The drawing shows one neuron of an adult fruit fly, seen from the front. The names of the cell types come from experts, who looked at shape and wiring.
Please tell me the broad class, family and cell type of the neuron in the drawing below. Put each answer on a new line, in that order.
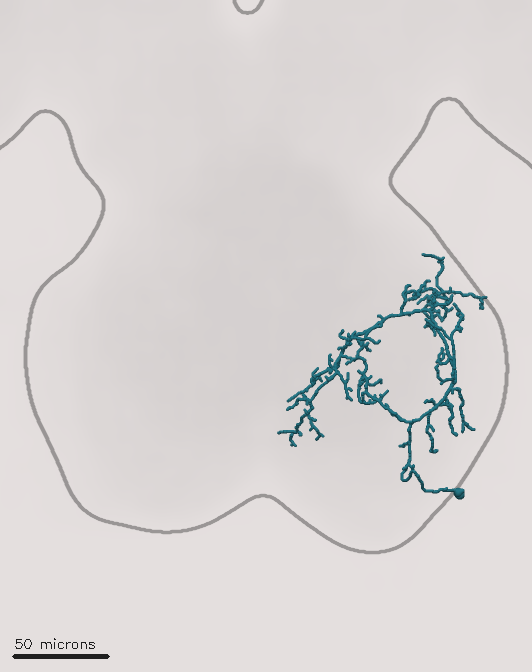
nerve-cord intrinsic neuron
hemilineage 13A
IN13A035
